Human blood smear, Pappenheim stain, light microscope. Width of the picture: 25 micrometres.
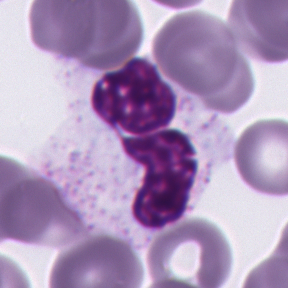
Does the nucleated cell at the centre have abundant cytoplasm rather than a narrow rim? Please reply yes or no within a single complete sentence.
Yes, its nucleus is set within plentiful cytoplasm.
